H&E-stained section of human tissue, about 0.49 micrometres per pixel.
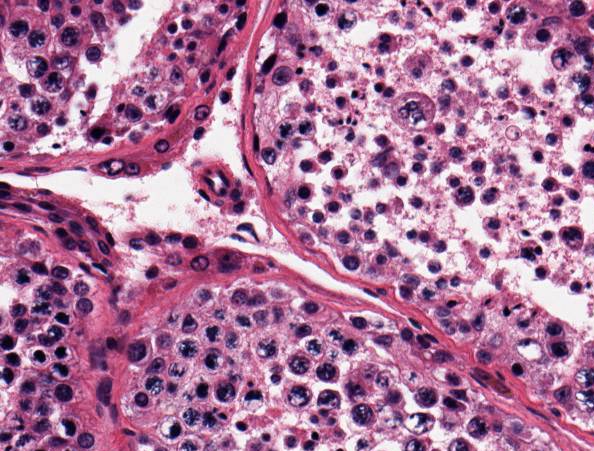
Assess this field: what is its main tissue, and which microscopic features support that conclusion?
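Answer: seminiferous tubule, checked point by point. Closely packed rounded tubules fill the field, thin strips between them. Each is filled by a stratified lining many layers thick.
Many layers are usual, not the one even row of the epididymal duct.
Large round cells with coarse, clumped dark chromatin are numerous, most of all lower centre.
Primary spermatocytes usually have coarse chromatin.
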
